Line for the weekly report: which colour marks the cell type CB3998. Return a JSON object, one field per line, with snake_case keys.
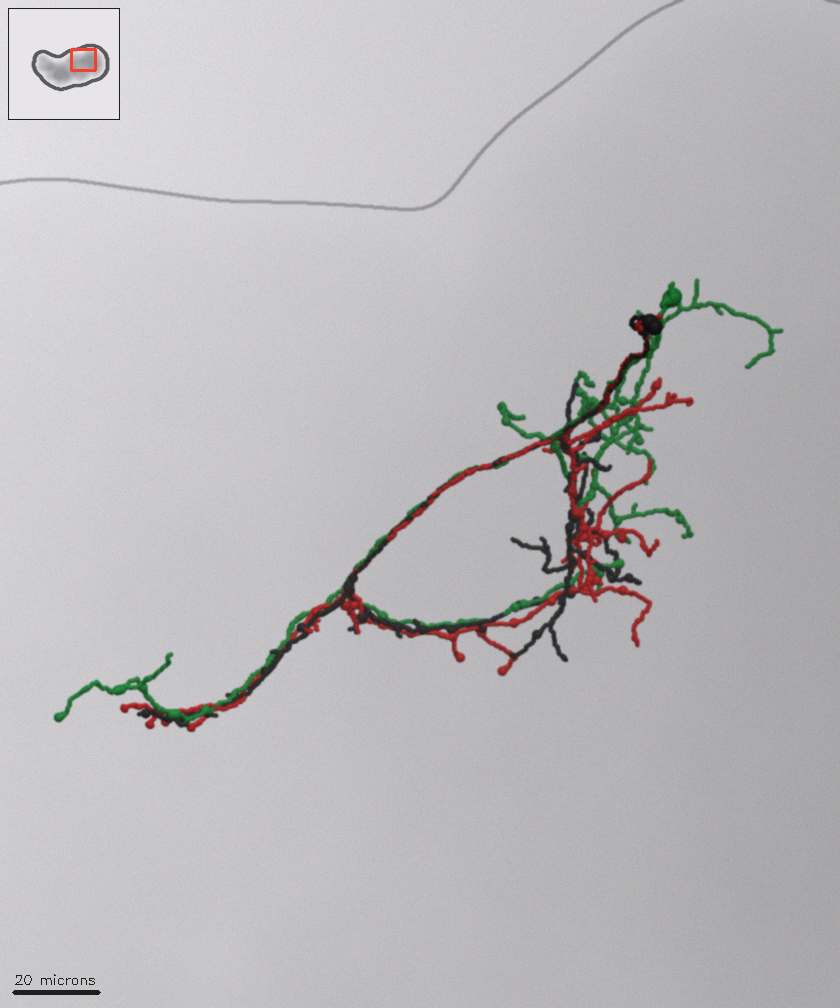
{
 "colour": "black"
}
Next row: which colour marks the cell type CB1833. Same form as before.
{
 "colour": "red"
}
